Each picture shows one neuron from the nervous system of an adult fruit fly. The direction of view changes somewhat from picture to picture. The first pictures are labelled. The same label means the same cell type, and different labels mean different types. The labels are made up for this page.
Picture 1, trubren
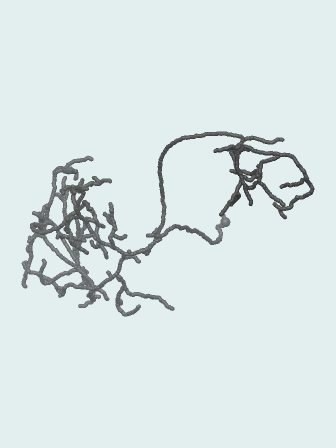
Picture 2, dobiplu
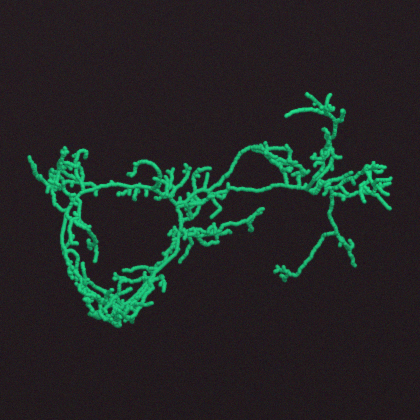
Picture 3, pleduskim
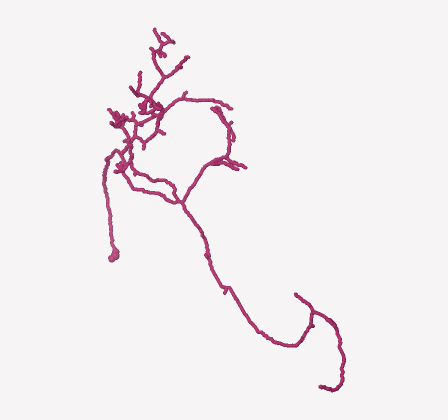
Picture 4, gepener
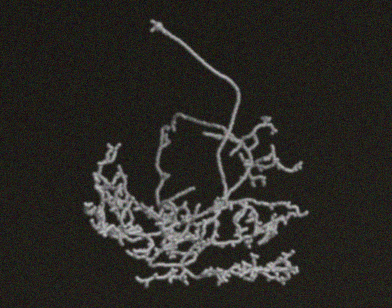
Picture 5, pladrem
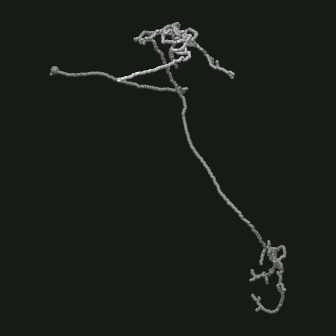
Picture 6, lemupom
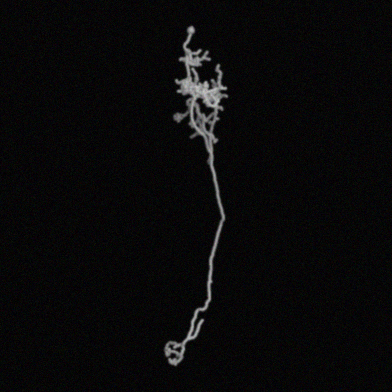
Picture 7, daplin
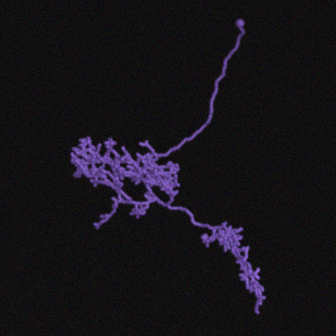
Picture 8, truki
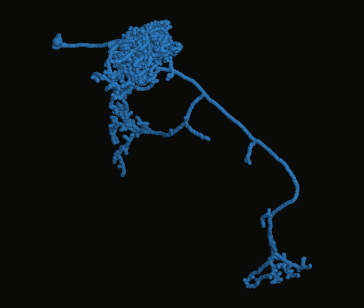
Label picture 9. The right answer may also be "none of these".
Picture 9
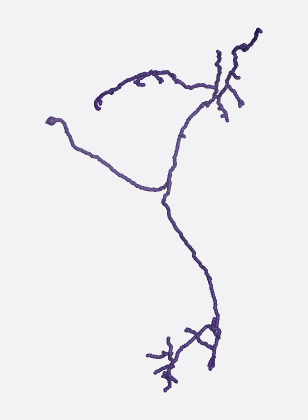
pladrem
